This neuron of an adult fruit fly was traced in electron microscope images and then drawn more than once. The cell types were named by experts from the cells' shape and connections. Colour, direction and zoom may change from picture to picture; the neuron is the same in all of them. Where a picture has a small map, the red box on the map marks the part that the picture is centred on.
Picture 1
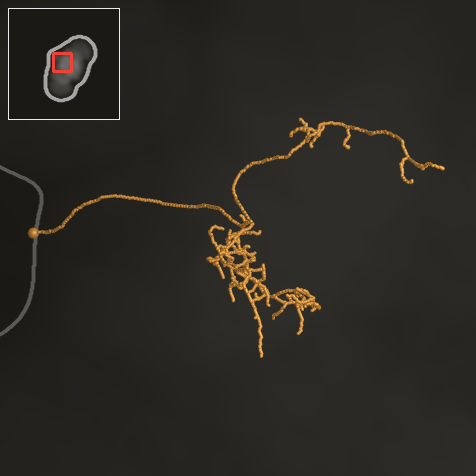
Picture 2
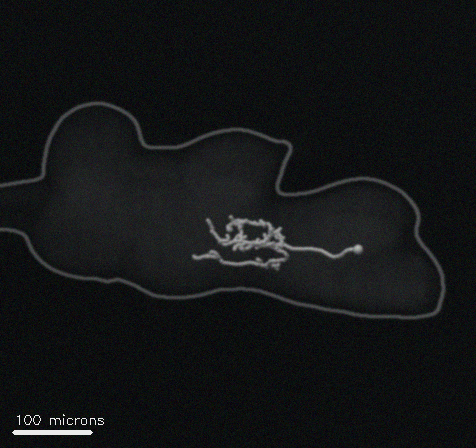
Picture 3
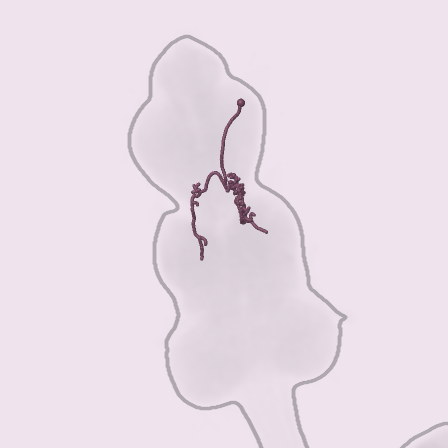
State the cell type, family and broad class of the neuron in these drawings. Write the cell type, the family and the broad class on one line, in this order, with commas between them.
IN07B094_b, hemilineage 07B, nerve-cord intrinsic neuron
